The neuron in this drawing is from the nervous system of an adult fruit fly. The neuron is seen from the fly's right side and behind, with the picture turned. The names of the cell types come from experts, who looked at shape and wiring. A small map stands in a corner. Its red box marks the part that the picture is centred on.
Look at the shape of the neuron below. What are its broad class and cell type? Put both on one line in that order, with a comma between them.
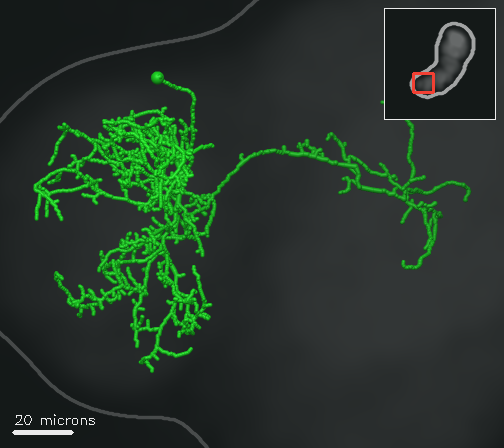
nerve-cord intrinsic neuron, INXXX306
